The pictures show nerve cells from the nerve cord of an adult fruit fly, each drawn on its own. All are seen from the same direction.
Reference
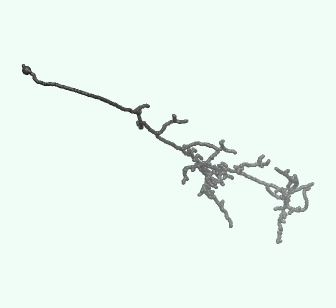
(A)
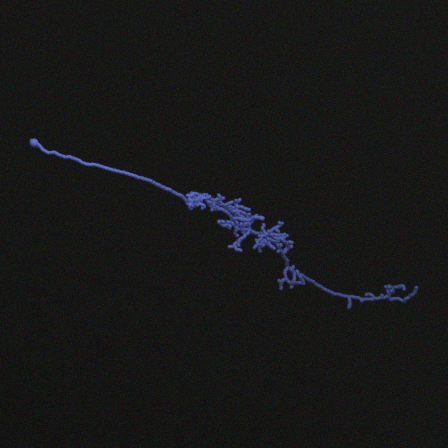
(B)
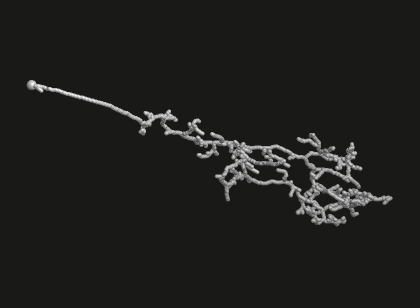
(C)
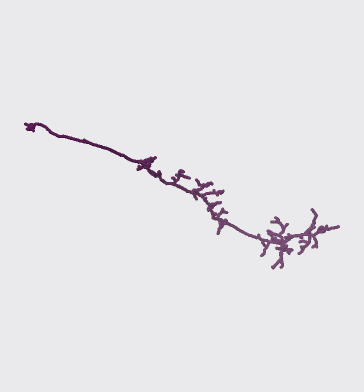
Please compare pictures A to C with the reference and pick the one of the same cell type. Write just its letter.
C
